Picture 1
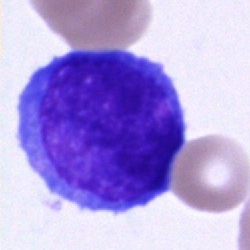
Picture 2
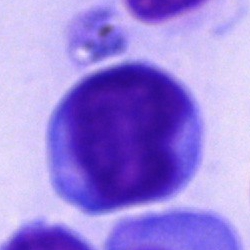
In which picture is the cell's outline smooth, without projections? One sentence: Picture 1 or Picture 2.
The edge of the cell in picture 2 is smooth and even.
